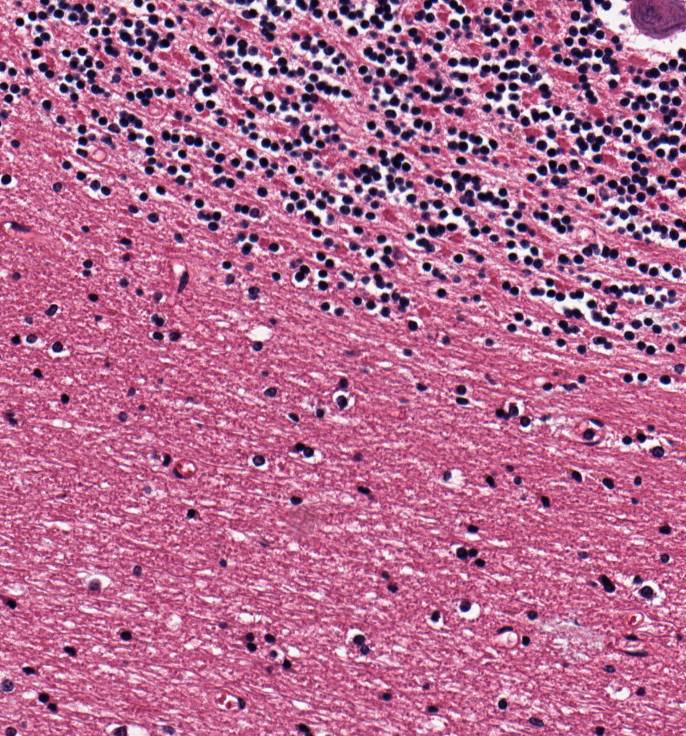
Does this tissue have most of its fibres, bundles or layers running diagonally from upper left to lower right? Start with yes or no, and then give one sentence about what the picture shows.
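Yes. The pink fibres of the lower region run in fine streaks roughly parallel to the edge of the nuclear band.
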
